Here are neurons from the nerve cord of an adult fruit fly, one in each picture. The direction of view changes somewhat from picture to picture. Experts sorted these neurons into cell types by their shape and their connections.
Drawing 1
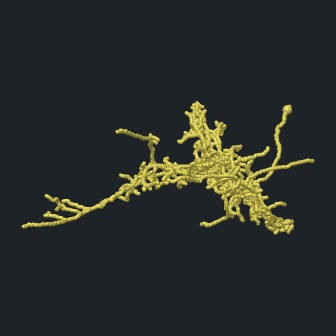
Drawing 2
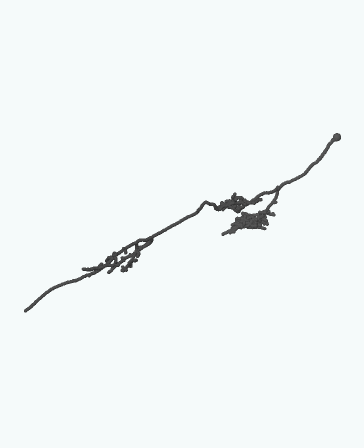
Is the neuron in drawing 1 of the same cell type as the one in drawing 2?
no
